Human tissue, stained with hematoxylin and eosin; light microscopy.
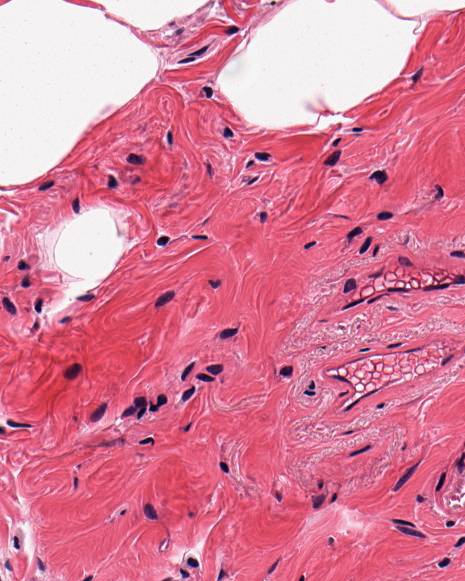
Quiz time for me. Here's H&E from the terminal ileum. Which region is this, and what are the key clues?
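Have a look here: this is dense connective tissue, the submucosa. Notice how most of the field is dense, eosinophilic, wavy bundles running in varied, interlacing directions.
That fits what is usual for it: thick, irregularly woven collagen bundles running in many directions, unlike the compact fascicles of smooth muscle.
See the vessels filled with red cells too; the tissue around them is paler and looser, with wispy fibres. There is a small, rounded, empty space on the left, a little above the middle, and no epithelium anywhere.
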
